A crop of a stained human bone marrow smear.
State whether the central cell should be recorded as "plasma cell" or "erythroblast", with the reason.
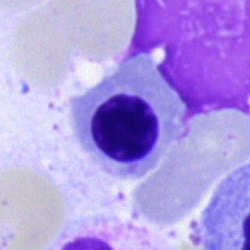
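It's an erythroblast. What settles it is the cytoplasm, a moderate rim of pale greyish-blue surrounding the nucleus on all sides.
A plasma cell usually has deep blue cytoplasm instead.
Beyond that, the outline is angular and polygonal rather than smoothly round, no nucleoli are visible, and the cytoplasm shows no vacuoles.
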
